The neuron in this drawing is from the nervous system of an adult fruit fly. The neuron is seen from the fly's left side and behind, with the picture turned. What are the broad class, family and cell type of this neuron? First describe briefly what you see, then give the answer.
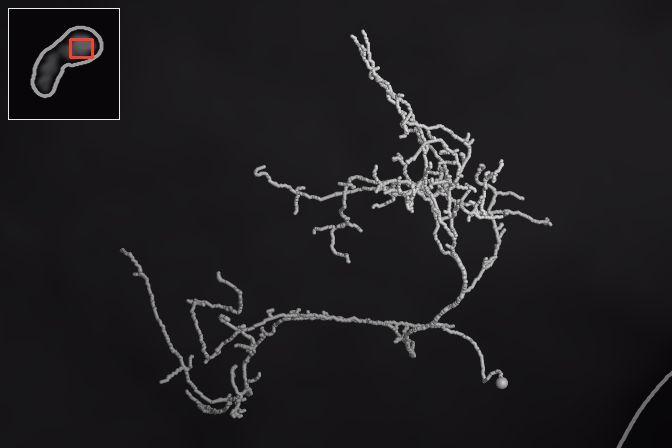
The cell body can be seen at the lower right of the picture. The picture shows dozens of branch ends. This is a central-brain intrinsic neuron. The family is hemilineage DM1_dorsal. It is of cell type CB4072.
